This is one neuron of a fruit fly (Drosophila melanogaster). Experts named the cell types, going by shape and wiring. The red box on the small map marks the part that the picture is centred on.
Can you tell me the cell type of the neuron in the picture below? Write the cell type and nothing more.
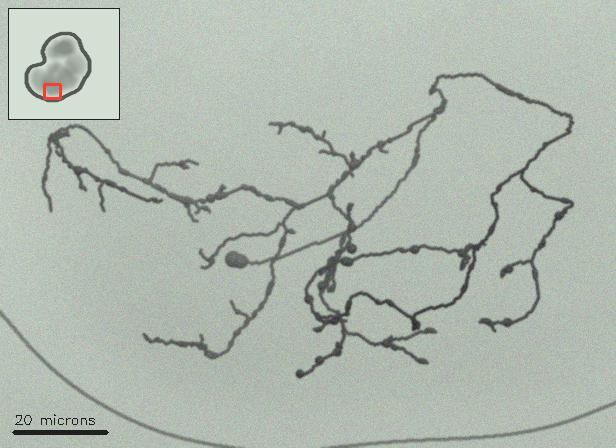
LHPV5b1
